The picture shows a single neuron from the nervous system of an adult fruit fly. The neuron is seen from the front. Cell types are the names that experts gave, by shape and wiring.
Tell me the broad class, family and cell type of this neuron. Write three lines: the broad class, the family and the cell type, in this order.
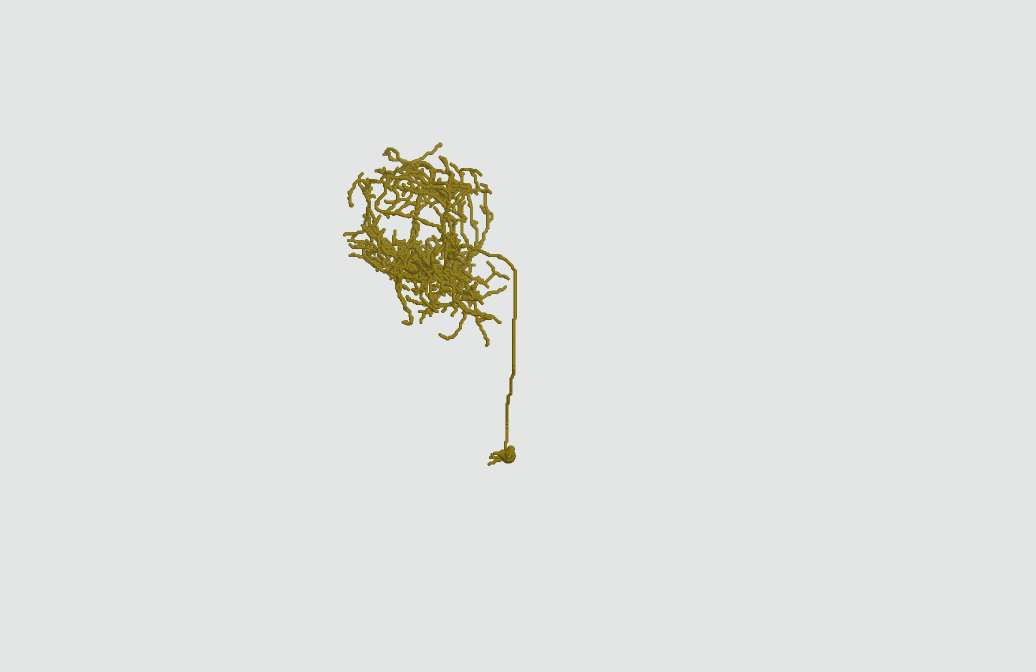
nerve-cord intrinsic neuron
hemilineage 02A
IN02A013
